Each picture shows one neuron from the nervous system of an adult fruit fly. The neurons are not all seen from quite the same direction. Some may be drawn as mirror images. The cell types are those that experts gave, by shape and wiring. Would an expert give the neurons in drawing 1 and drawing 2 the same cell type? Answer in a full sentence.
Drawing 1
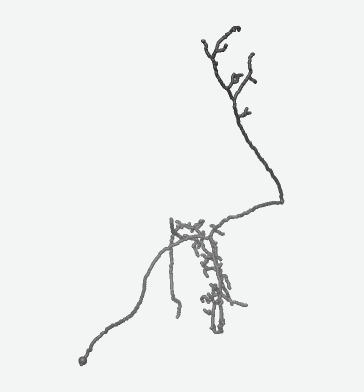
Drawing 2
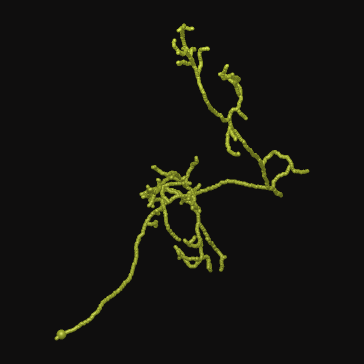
They are of different cell types.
